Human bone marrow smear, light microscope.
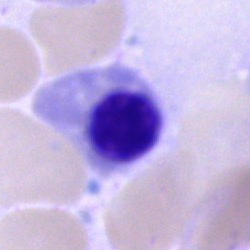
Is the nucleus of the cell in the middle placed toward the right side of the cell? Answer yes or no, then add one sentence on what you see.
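Yes. The nucleus lies off-centre, toward the right side of the cell.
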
